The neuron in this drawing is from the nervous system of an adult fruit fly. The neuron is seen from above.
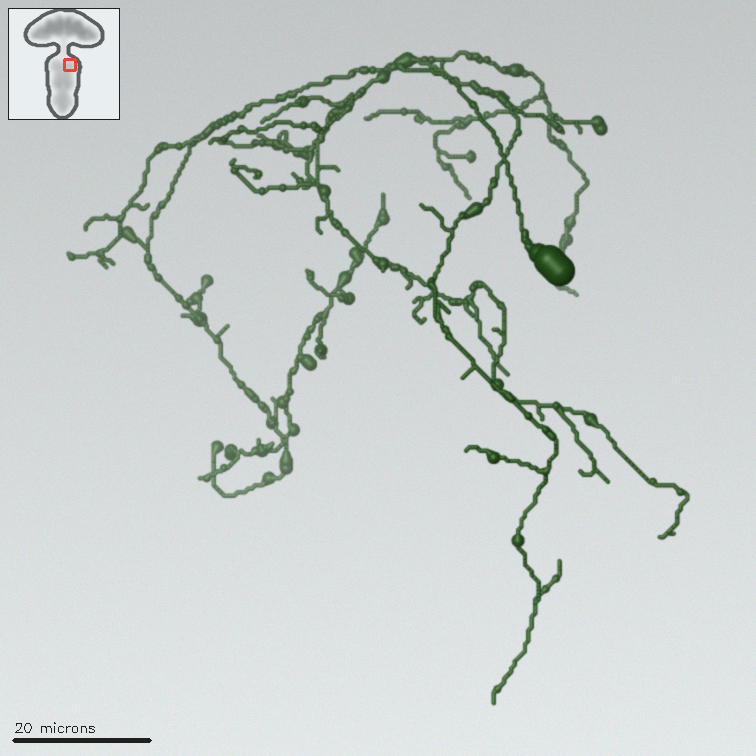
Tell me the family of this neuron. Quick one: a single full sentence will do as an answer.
The neuron has the family hemilineage 09A.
